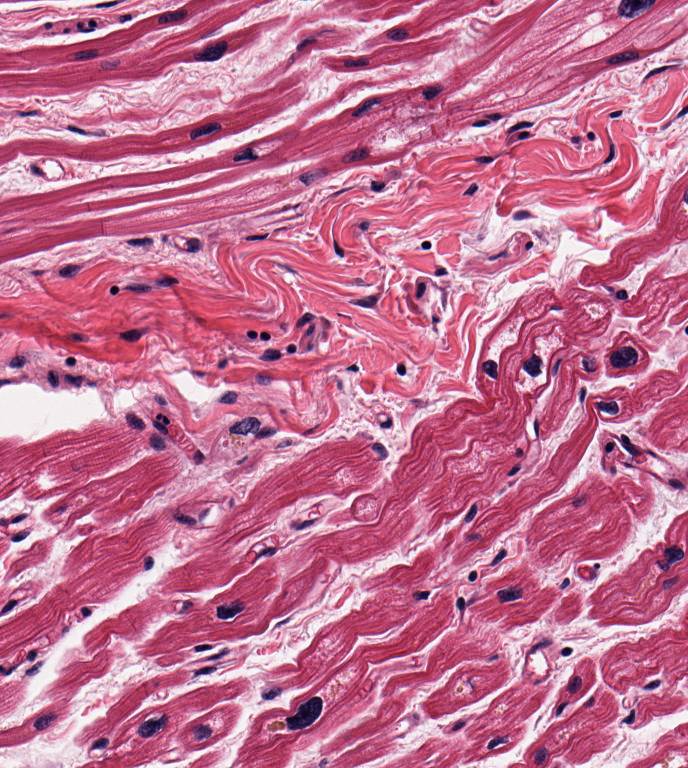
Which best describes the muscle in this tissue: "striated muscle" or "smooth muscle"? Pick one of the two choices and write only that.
Striated muscle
